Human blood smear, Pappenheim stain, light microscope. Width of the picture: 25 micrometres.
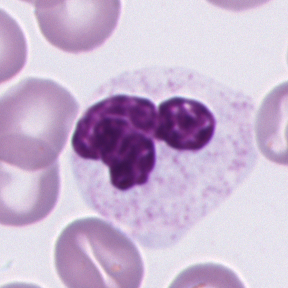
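Segmented neutrophil in a stained smear of human peripheral blood. Fine, small pinkish-purple granules are sprinkled through the cytoplasm, and I see no vacuoles. The outline stays smooth, without projections. The nucleus sits in the upper part, leaving a wider band of cytoplasm beneath it.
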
